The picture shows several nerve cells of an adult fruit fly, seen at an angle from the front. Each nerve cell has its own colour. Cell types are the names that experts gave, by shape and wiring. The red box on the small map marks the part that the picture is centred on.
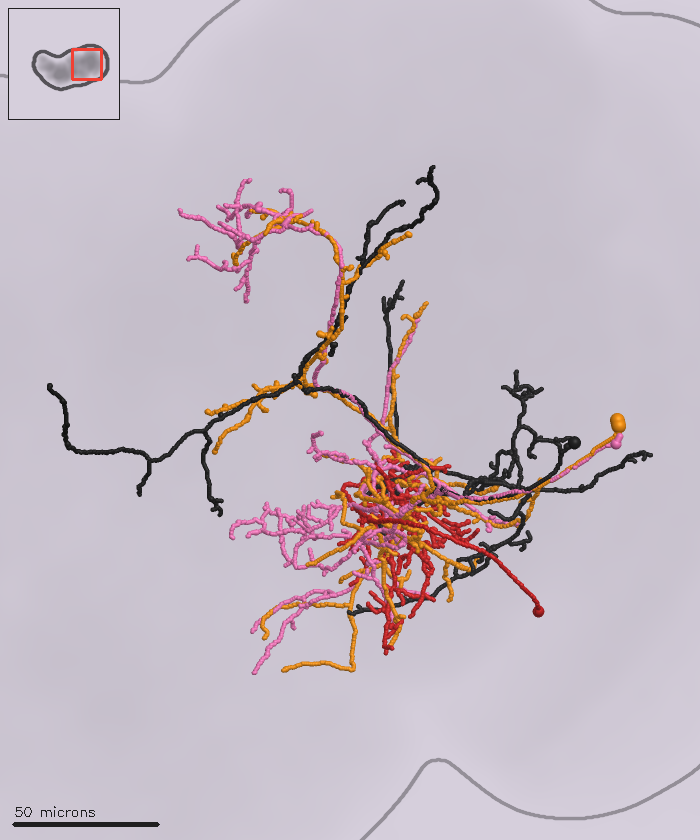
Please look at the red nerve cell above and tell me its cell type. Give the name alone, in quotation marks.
"WED030_b"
